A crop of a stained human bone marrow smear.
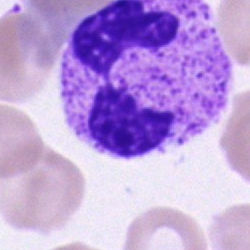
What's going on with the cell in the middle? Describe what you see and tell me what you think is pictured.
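The central cell has a roughly round outline. Its chromatin is dark purple and condensed, and no nucleoli are visible in the nucleus. This cell is a segmented neutrophil.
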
